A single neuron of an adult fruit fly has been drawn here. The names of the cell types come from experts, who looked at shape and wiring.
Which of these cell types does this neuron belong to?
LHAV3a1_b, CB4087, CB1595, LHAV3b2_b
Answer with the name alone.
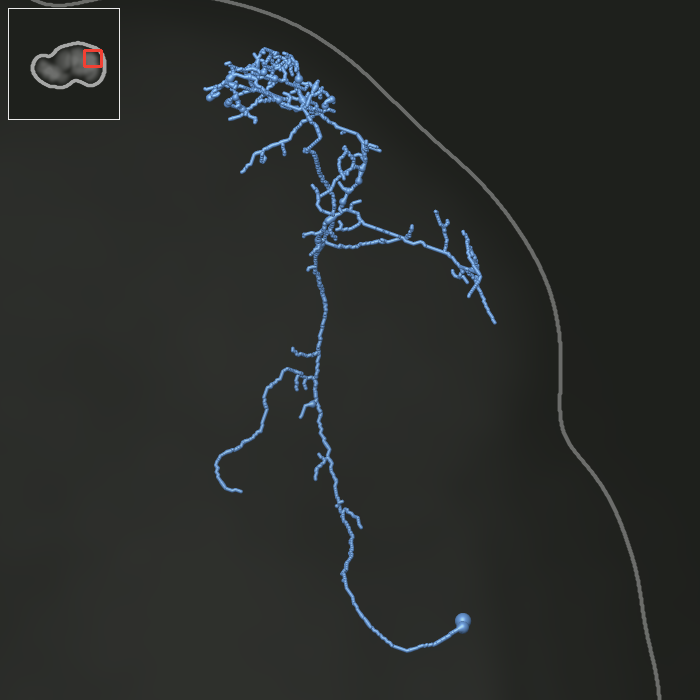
CB4087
